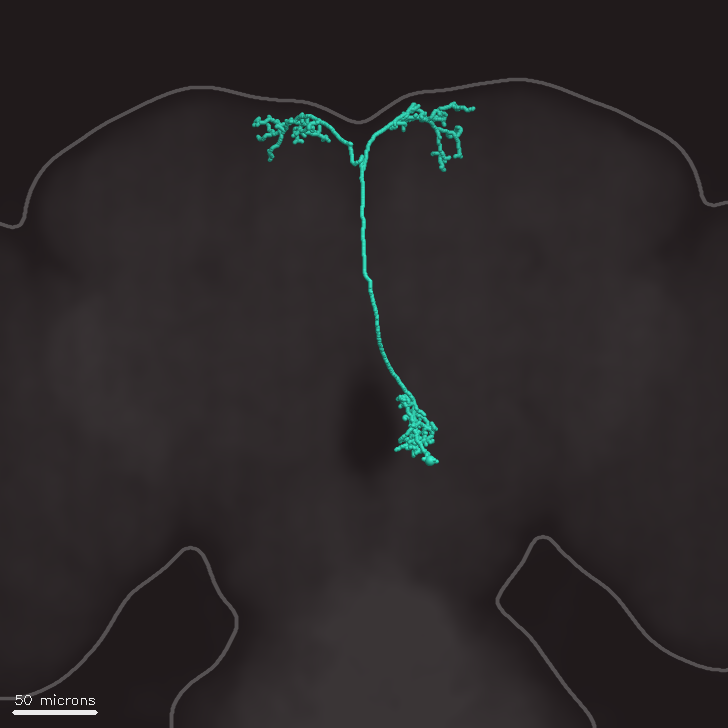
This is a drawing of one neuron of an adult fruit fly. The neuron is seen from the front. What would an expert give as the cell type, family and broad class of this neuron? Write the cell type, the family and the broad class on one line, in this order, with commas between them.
CB1009, hemilineage FLAa3, central-brain intrinsic neuron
